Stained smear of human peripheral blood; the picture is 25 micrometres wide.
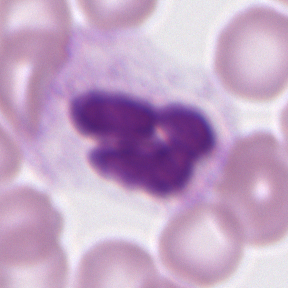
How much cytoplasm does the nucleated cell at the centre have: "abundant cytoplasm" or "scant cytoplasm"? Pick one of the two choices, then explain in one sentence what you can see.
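Abundant cytoplasm. The cytoplasm is abundant and pale lilac-pink.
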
